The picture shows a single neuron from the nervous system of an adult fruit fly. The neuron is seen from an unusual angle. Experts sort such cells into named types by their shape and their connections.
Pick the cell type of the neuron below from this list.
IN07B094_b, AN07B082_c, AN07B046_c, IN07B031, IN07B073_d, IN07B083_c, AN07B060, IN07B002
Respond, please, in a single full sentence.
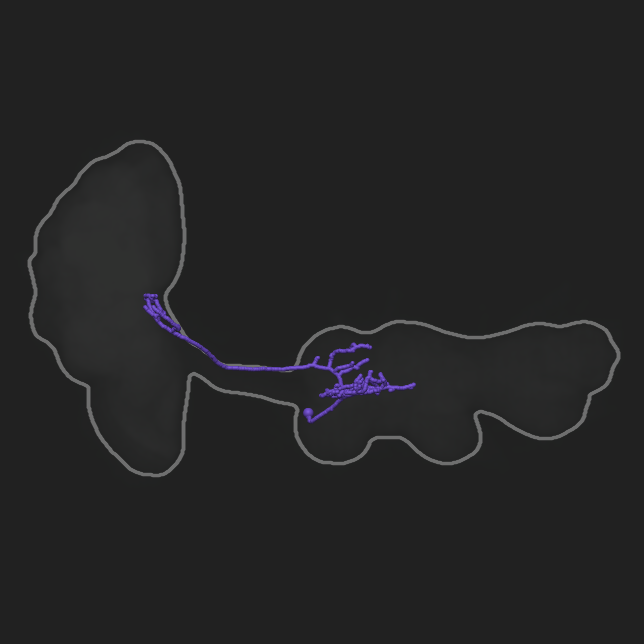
In terms of cell type, the neuron is AN07B082_c.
